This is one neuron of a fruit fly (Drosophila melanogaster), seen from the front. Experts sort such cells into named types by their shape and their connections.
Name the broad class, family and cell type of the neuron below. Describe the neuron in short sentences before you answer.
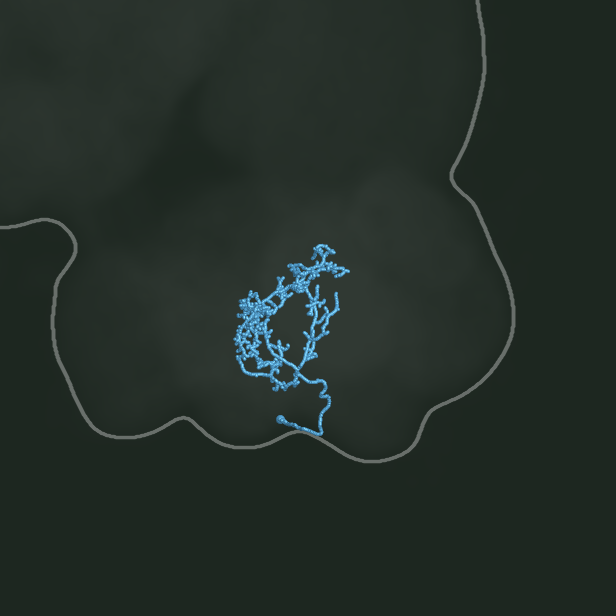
As drawn here it is taller than it is wide. Its broad class is nerve-cord intrinsic neuron. Its family is hemilineage 13A. The cell type is IN13A038.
